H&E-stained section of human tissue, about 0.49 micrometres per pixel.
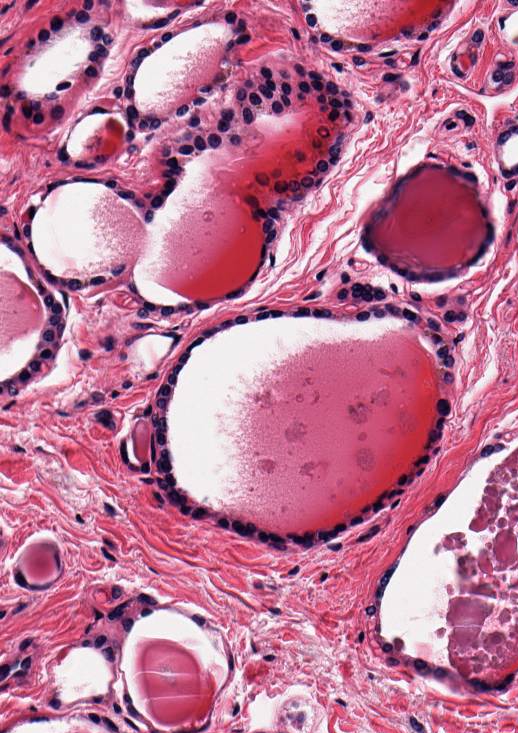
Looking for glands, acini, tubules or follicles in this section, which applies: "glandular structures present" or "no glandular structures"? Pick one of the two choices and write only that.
Glandular structures present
